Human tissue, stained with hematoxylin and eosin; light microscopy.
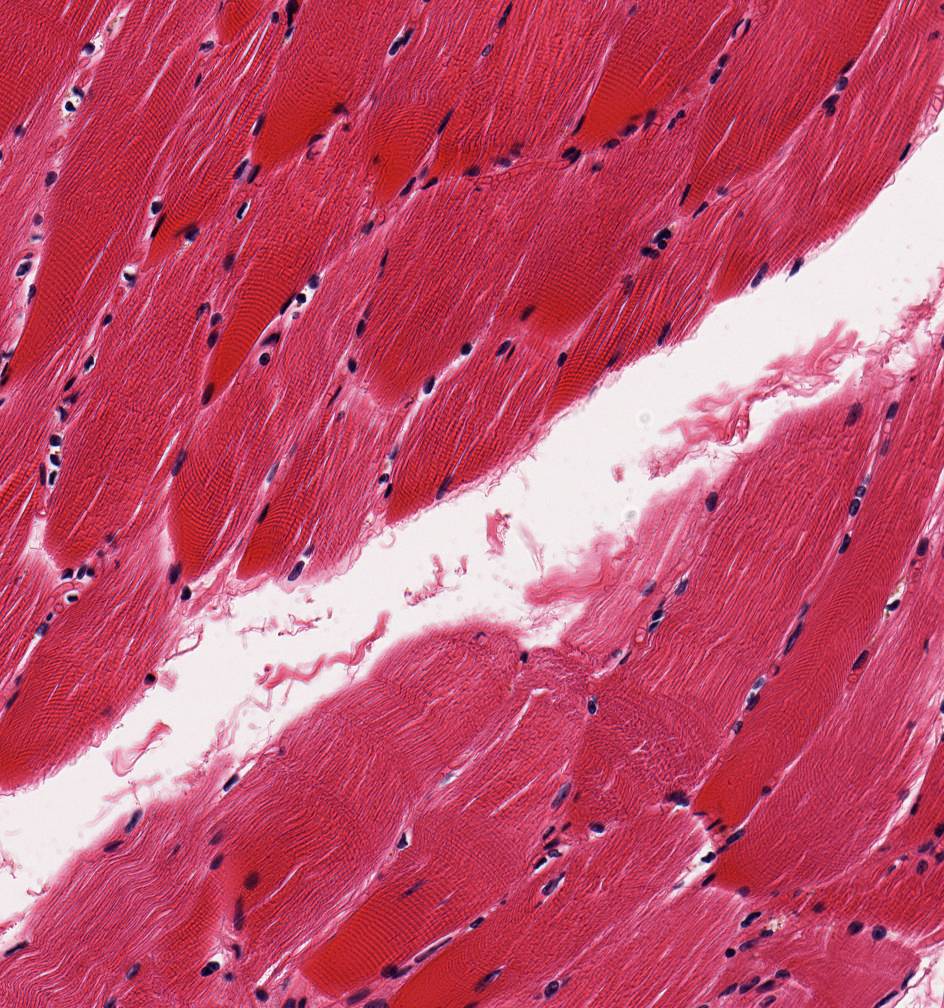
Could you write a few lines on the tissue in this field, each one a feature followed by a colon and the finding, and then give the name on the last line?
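Orientation: long parallel fibres running diagonally, lower left to upper right, across the whole field
Striations: fine transverse cross-striations across the fibres
Nuclei: dark, elongated, at the fibre edges rather than central
Cytoplasm: strongly eosinophilic, deeper red patches alternating with paler pink stretches
Tissue: skeletal muscle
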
